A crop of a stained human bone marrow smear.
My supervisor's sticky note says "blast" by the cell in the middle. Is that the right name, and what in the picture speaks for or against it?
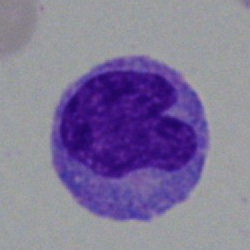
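First the nucleus: there's a notch on its upper right, which goes with monocyte.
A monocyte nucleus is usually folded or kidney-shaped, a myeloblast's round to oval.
Next, the nucleus lies toward the top, leaving a wider band of cytoplasm below: monocyte again.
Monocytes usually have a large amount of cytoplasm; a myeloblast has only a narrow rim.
No nucleoli are visible, which also favours monocyte over blast.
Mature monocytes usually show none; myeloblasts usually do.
Beyond that, the outline is round and the cytoplasm pale bluish-lilac. So it's a monocyte, not a blast.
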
